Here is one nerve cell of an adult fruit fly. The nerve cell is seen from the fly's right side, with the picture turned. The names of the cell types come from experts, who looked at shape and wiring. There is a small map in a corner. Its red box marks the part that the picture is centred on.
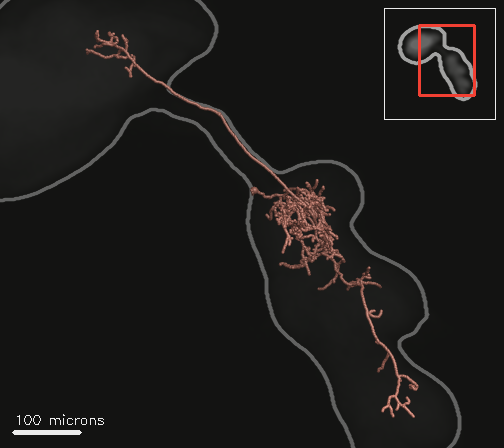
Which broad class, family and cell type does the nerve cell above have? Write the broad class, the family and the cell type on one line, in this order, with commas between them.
ascending neuron, hemilineage 09A, AN09A007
